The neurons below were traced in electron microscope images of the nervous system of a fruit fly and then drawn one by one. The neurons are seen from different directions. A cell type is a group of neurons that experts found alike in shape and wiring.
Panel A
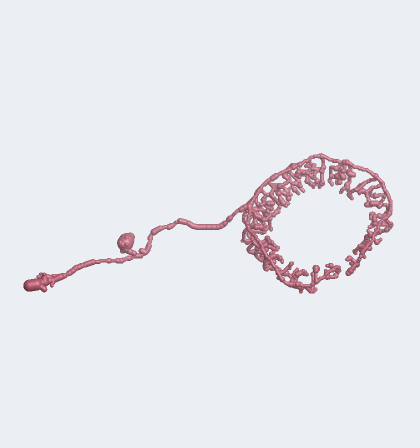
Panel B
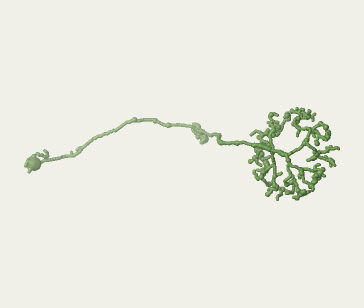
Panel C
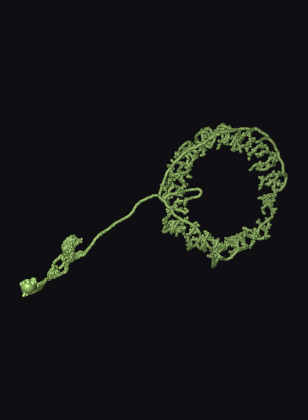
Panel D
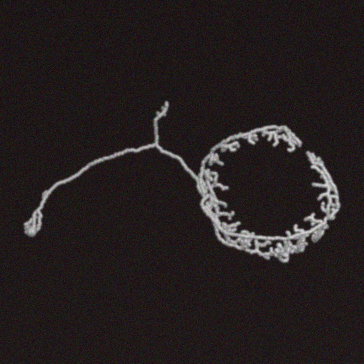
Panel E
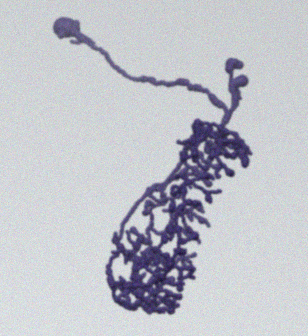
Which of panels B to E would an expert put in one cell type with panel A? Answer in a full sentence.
Panel C is of the same cell type.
